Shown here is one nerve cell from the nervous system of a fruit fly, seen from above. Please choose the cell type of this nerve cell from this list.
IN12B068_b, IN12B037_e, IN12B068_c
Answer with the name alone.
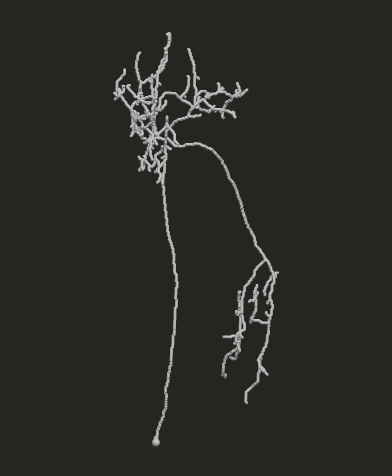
IN12B068_b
